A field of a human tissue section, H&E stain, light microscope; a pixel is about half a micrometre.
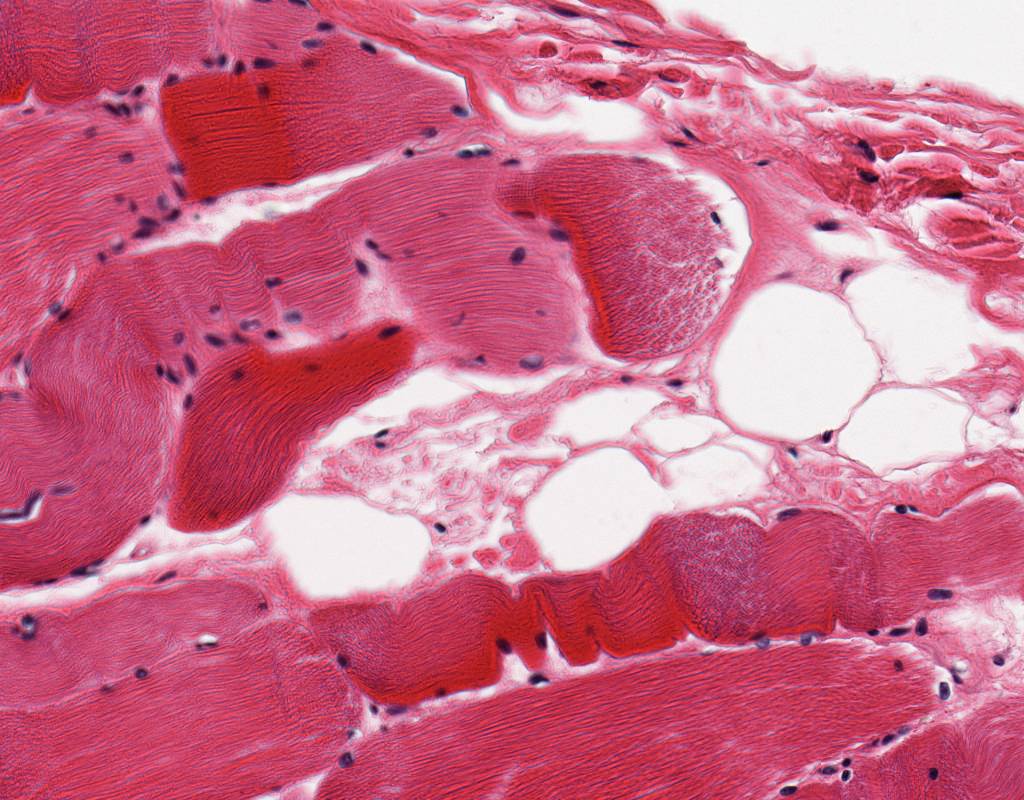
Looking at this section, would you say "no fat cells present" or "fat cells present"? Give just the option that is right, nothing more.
Fat cells present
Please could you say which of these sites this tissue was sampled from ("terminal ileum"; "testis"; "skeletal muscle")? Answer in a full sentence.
The site this tissue was sampled from is the skeletal muscle.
